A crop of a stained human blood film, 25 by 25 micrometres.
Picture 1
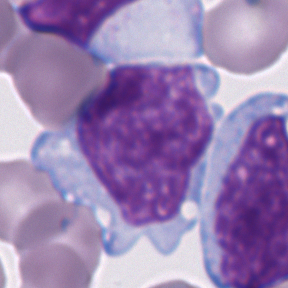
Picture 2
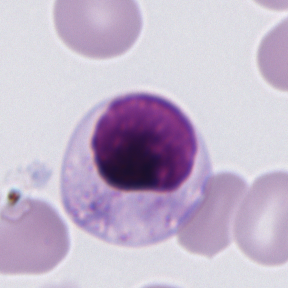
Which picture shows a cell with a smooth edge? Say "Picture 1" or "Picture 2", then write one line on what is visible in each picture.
Picture 2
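Picture 1: The cell outline is irregular, with several blunt projections along its lower edge.
Picture 2: The cell has a smooth, rounded outline.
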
